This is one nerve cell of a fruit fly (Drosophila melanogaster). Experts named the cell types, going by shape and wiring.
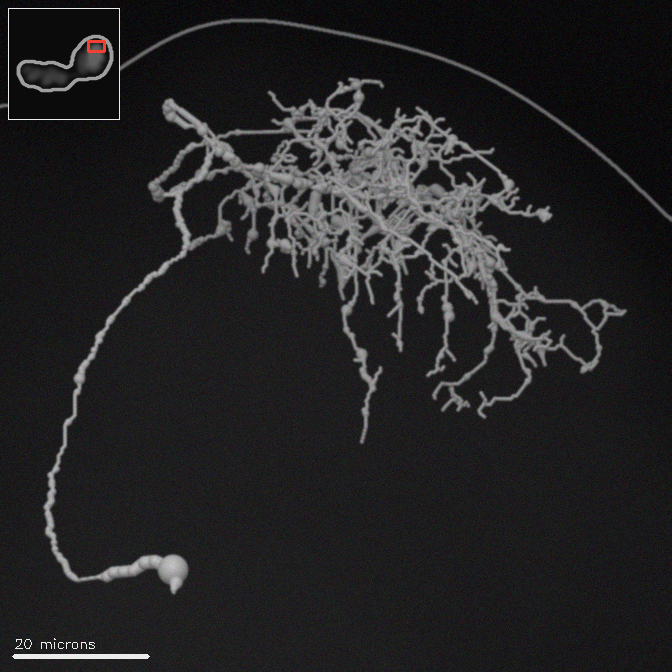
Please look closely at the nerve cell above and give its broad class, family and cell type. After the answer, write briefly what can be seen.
It is a central-brain intrinsic neuron. Its family is hemilineage SLPpl3. The cell type is SLP340. The cell body can be seen at the lower left of the picture. By the scale bar it is about 85 microns wide in this view. The picture shows more than a hundred branch ends.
